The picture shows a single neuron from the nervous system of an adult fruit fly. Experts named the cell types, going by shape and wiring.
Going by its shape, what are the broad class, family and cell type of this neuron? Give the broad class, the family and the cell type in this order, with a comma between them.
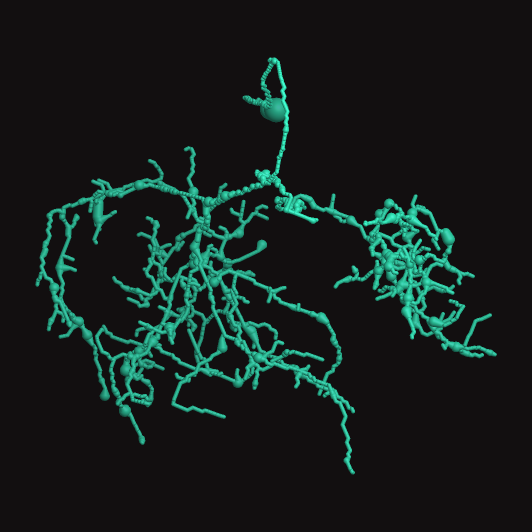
central-brain intrinsic neuron, hemilineage LHl1, LHAV4e1_b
